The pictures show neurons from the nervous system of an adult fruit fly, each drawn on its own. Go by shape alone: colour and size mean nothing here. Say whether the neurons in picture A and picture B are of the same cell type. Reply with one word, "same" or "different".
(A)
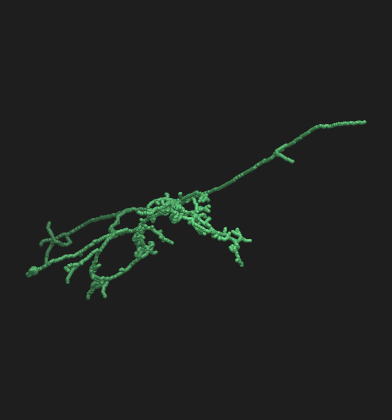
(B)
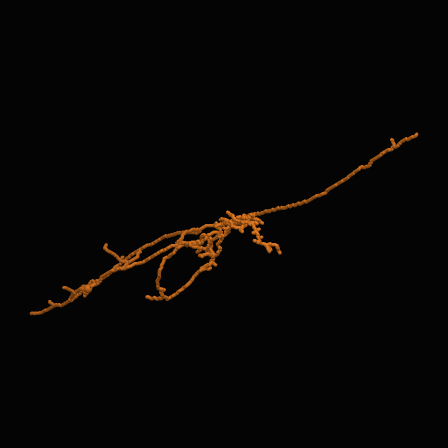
same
